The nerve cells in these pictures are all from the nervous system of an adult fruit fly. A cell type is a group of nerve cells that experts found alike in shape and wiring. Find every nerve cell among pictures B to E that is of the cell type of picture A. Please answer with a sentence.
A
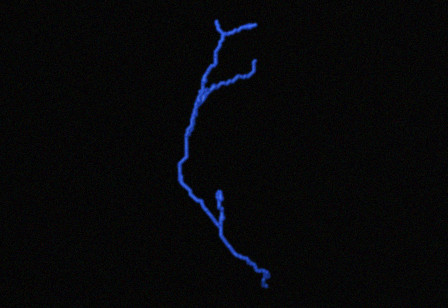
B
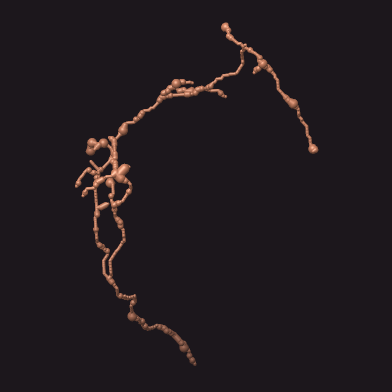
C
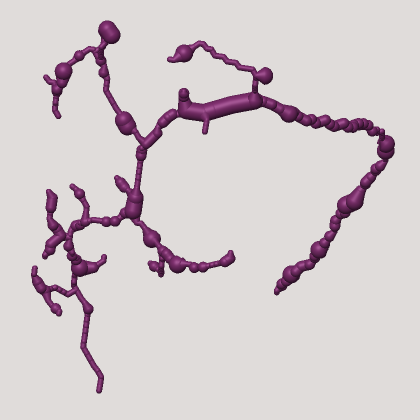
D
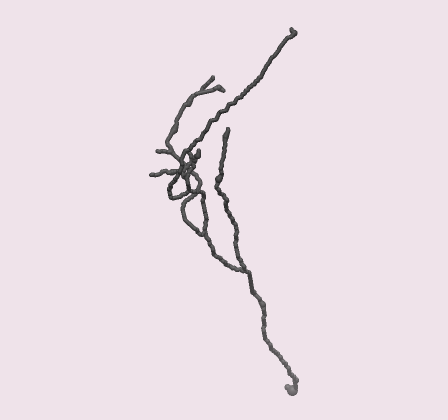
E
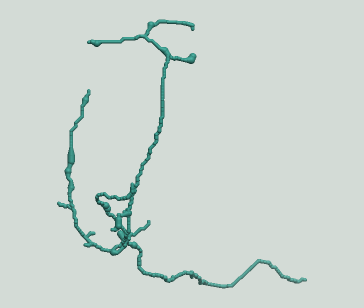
Picture B, picture D and picture E are of the same cell type.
